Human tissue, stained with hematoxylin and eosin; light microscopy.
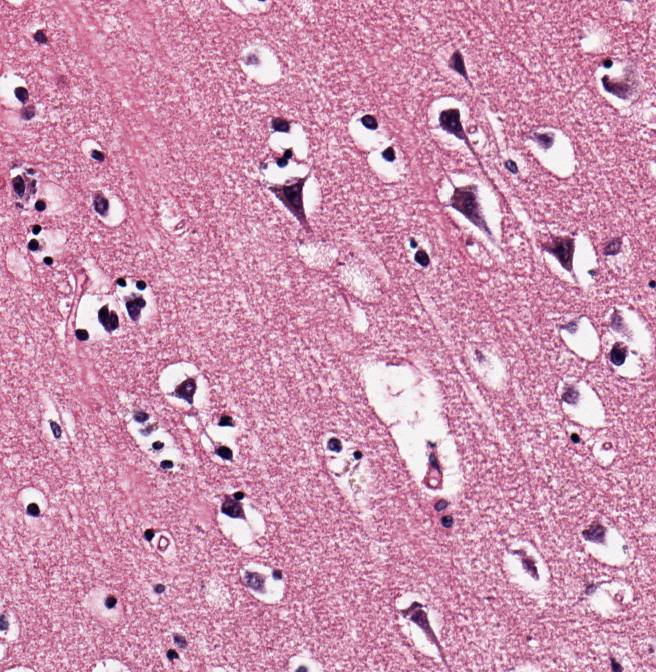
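Cerebral cortex: finely granular pink neuropil throughout, cells scattered singly or in small groups; no glands, tubules, epithelium or fat cells. Many larger cells are neurons with angular, triangular, dark bodies; their nuclei look dark and shrunken, mostly without visible pale vesicular chromatin or distinct nucleolus.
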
